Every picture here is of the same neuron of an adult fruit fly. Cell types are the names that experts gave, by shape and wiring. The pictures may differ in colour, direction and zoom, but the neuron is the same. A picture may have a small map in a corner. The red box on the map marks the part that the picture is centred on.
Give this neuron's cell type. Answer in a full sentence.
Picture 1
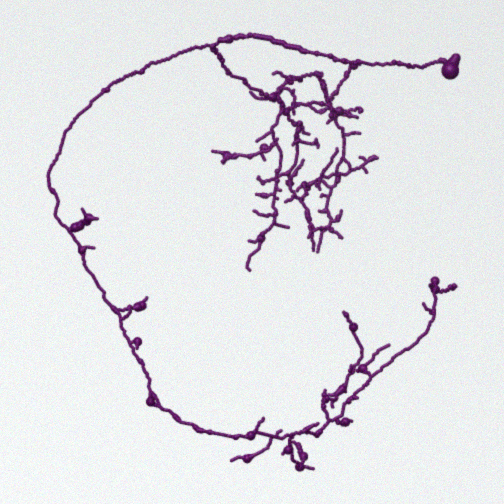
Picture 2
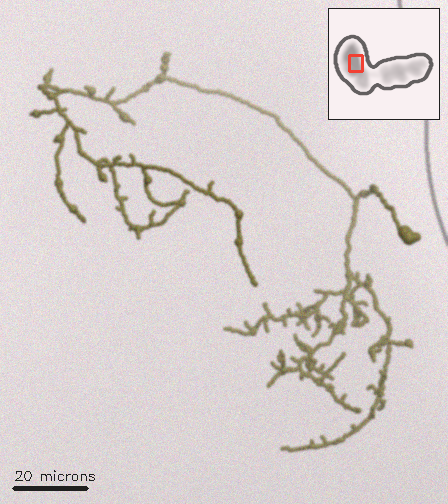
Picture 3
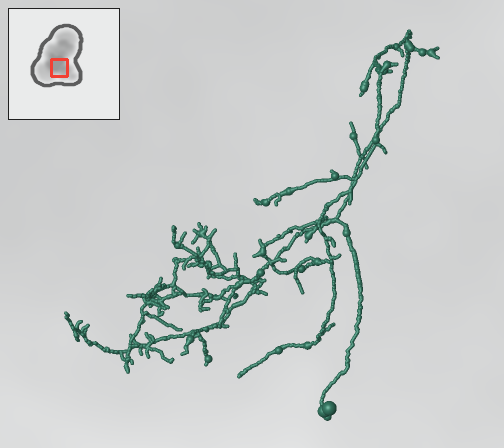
The cell type is LHPV5b2.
